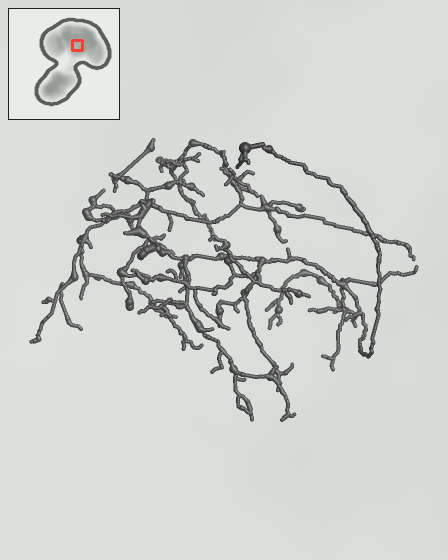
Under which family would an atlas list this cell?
hemilineage TRdm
